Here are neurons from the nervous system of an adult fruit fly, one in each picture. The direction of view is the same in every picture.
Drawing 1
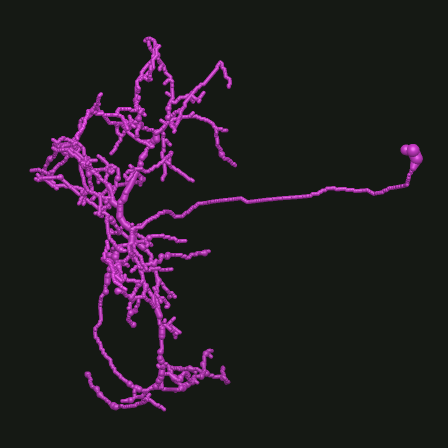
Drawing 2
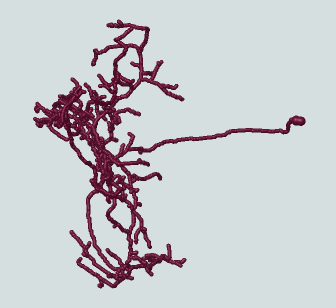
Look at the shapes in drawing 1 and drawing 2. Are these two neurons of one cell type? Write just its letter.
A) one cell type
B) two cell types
A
